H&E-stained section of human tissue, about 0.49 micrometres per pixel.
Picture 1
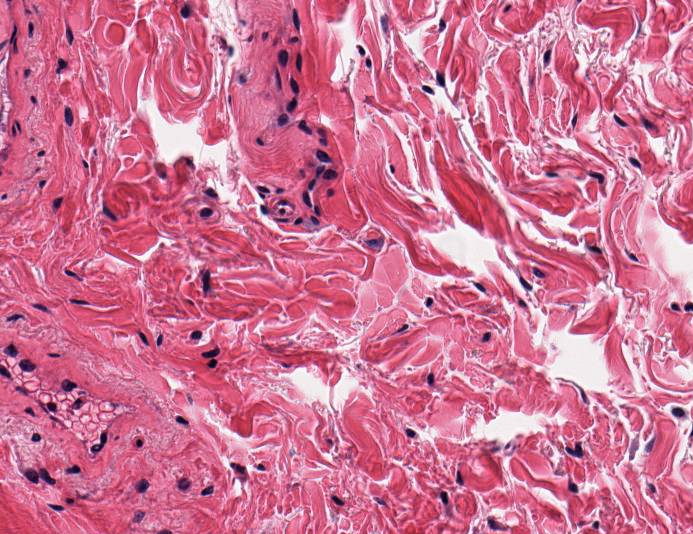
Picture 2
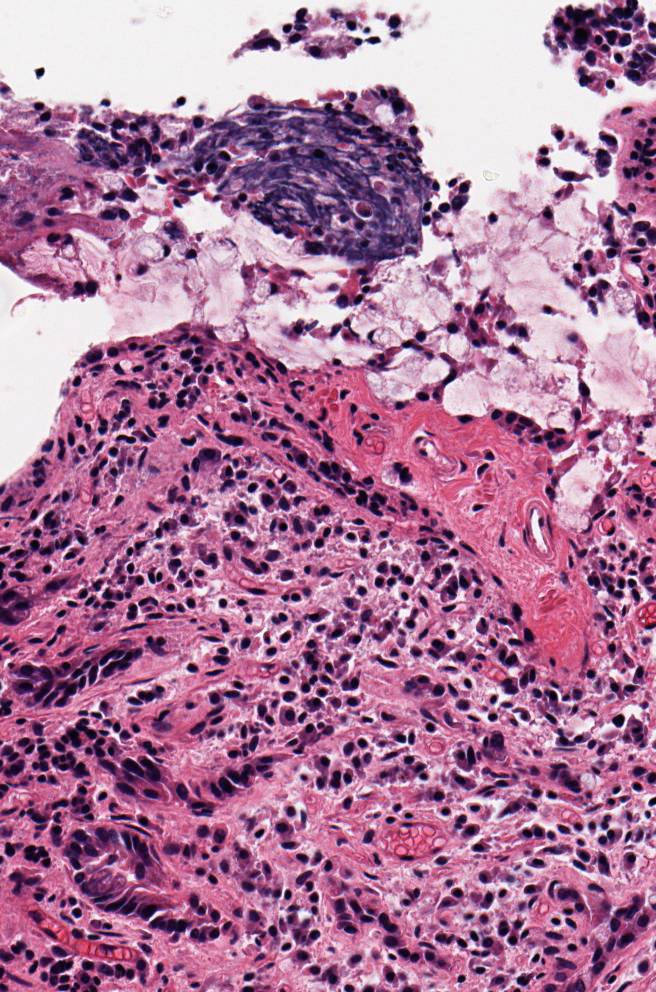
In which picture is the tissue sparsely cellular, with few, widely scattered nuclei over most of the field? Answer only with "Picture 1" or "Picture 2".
Picture 1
